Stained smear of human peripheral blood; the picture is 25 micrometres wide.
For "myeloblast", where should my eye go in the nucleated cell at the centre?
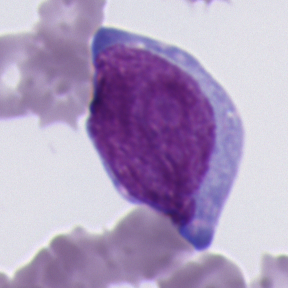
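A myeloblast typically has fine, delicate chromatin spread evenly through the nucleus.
This cell shows just that: finely stippled, even chromatin without coarse dark clumps.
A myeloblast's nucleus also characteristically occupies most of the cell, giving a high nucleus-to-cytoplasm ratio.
Here the nucleus fills about 70% of the area, so that fits too. As for the rest: the nucleus sits toward the left, leaving a wider band of cytoplasm on the right. That cytoplasm is blue, deepening to darker blue at the outer edge. The outline is angular and tapers to a point at the lower end; the cell is about 21 by 13 micrometres.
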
